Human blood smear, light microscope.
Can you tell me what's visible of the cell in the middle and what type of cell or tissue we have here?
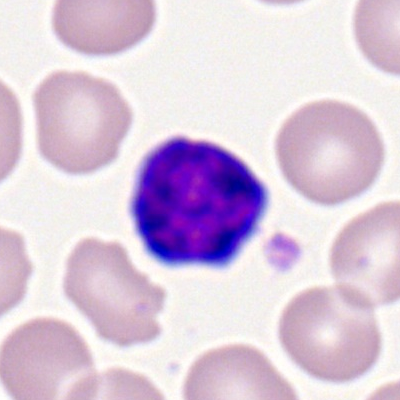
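In outline, the middle cell is roughly round, with a few slightly flattened, angular stretches. A single unlobed mass forms the nucleus, and its chromatin is dense, dark purple and coarsely clumped. The cytoplasm shows no granules. The cell is a lymphocyte.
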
